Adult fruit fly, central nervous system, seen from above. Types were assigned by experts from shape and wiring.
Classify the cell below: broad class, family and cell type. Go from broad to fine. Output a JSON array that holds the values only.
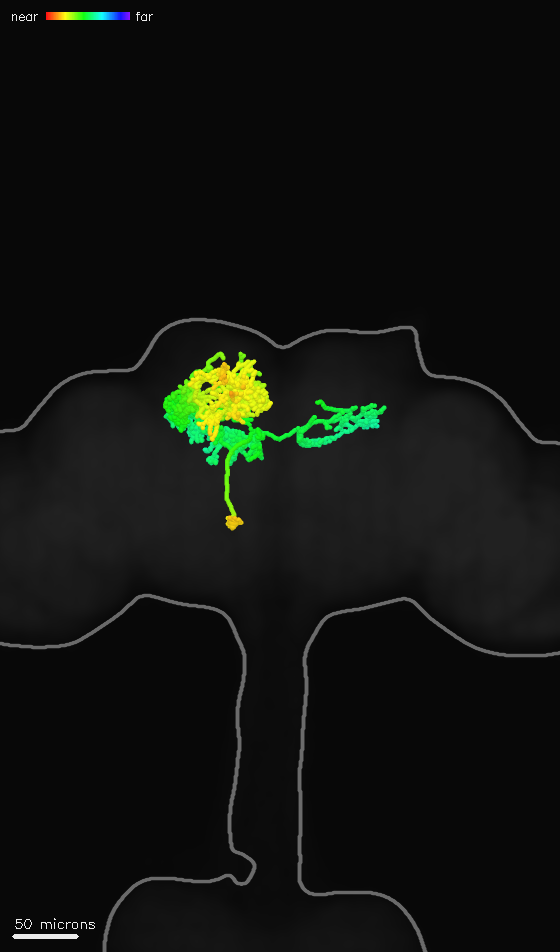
["central-brain intrinsic neuron", "MBON", "MBON26"]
